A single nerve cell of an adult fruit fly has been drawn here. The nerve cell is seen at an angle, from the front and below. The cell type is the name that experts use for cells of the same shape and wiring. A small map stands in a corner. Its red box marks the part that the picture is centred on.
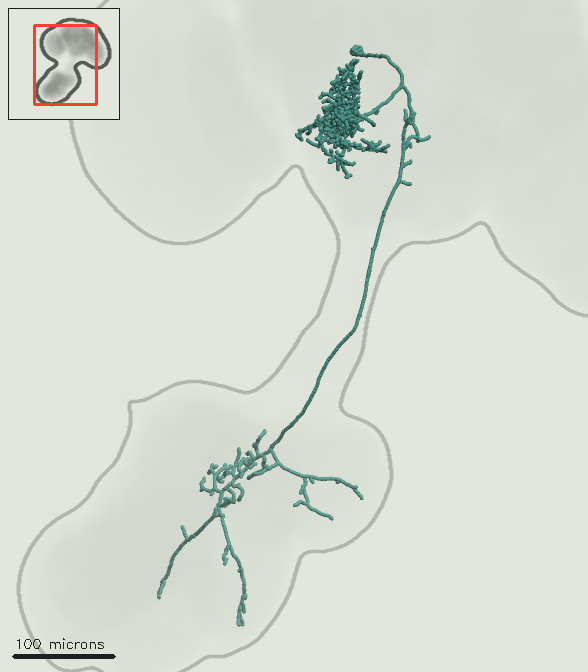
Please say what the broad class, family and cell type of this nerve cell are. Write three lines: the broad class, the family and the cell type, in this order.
descending neuron
DNp
DNp73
